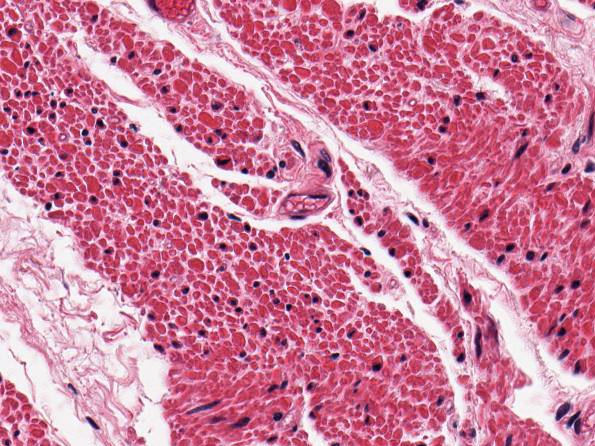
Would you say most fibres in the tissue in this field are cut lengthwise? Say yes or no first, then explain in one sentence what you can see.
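No. Dark round nuclei are scattered among the cross-cut profiles, and only a minority of profiles contain a nucleus.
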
